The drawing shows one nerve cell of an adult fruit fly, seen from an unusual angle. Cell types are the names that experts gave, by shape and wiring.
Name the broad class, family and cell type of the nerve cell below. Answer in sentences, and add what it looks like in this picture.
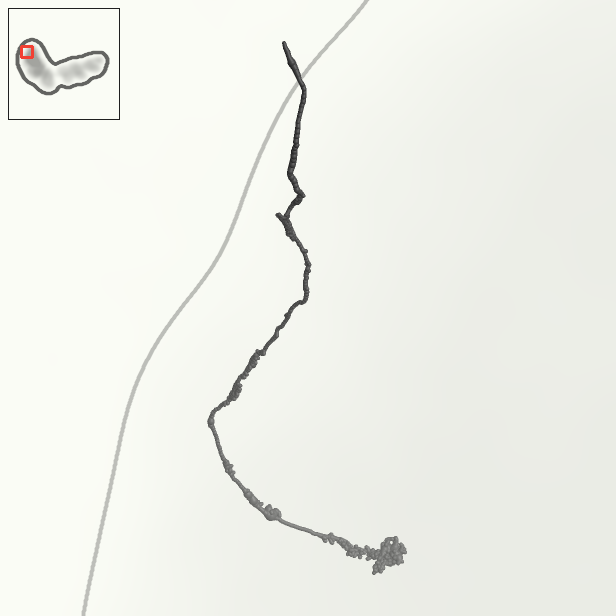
This is a photoreceptor or other optic-lobe sensory neuron. The name of its family is class visual. It is of cell type R7d. The drawing shows no cell body. As drawn here it is more than twice as tall as it is wide.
